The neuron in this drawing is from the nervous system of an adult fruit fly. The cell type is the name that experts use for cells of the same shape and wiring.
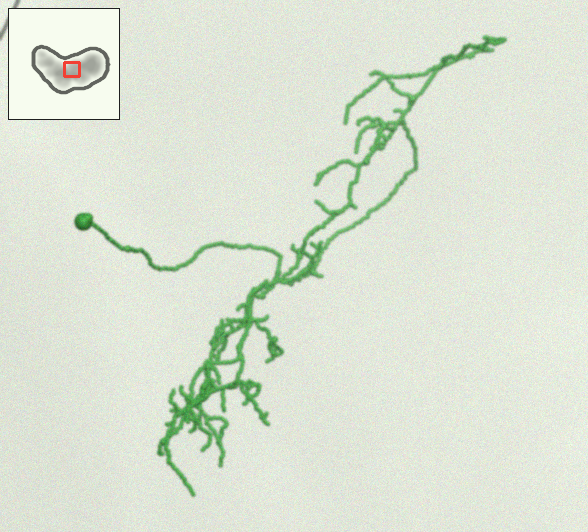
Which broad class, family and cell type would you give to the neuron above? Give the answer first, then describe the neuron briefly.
It is a central-brain intrinsic neuron. The family is hemilineage LHl4_posterior. Its cell type is PLP115_b. Its cell body lies on the left of the picture. The picture shows dozens of branch ends.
